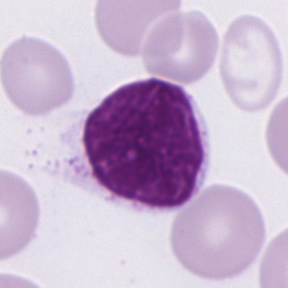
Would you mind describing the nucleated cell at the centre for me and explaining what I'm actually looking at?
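Very pale, almost colourless cytoplasm is the first thing to note. On the left side, fine reddish-purple granules are scattered through it. That left edge is ragged, and some granules lie just beyond it. No vacuoles appear in the cytoplasm. This is a large granular lymphocyte.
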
